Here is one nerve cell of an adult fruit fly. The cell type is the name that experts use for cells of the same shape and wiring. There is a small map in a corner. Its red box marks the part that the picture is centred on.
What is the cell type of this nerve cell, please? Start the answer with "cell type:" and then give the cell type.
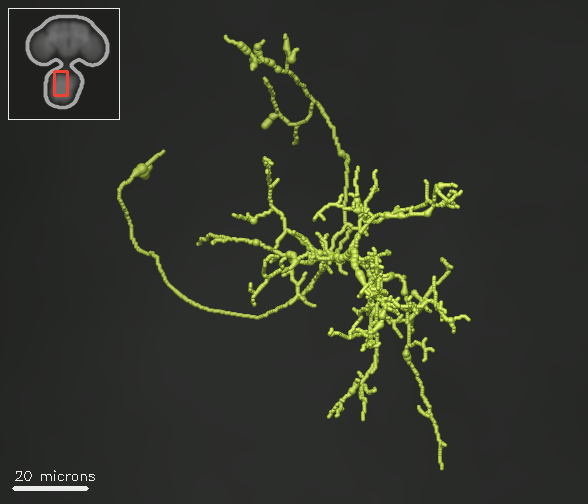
cell type: IN11A011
